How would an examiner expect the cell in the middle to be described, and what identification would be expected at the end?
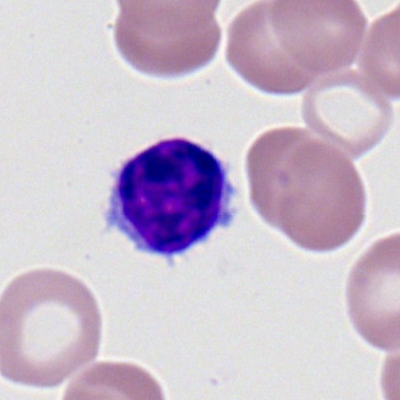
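Around the nucleus lies a scanty rim of pale blue cytoplasm. Within the nucleus, the chromatin is dark purple and coarsely clumped. Fine, ragged cytoplasmic projections fringe the left and lower edges of the cell. The outline is slightly irregular rather than smoothly round. This is a lymphocyte.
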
